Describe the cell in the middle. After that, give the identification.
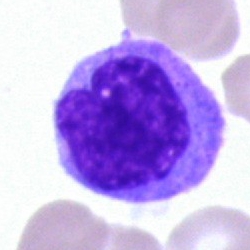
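The outline is roughly round, with a smooth edge. The nucleus is folded, notched from the upper left, and sits toward the left, leaving a wider rim of cytoplasm on the right. One small bleb projects from the top edge. The cell is a monocyte.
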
